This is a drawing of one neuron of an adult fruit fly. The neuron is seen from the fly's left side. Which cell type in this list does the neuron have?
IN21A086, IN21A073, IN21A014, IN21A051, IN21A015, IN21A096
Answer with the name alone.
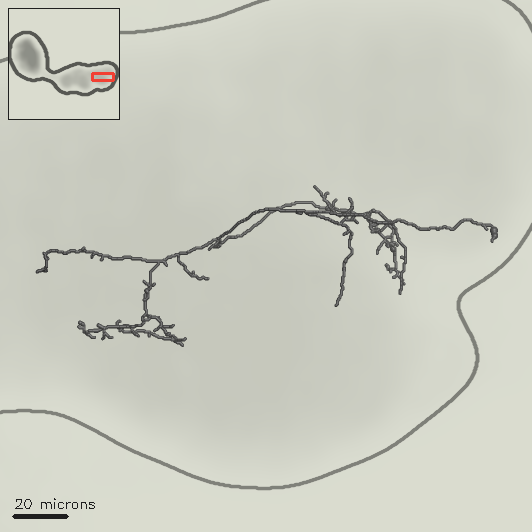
IN21A086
